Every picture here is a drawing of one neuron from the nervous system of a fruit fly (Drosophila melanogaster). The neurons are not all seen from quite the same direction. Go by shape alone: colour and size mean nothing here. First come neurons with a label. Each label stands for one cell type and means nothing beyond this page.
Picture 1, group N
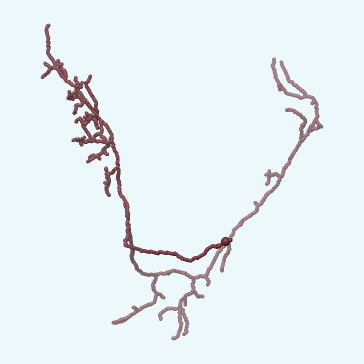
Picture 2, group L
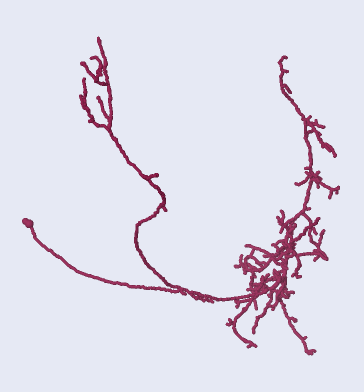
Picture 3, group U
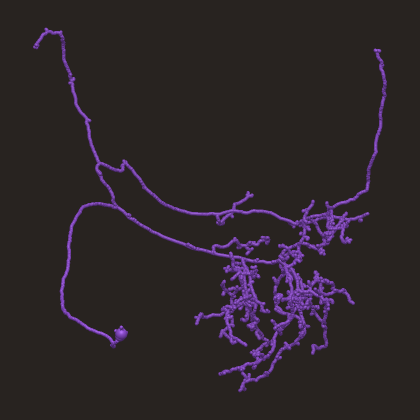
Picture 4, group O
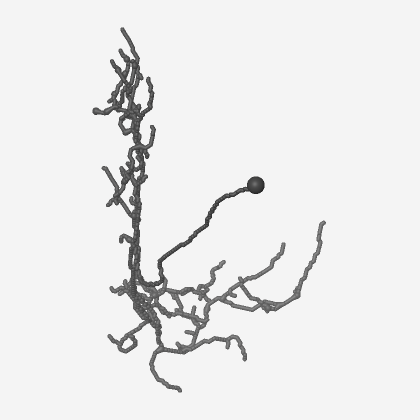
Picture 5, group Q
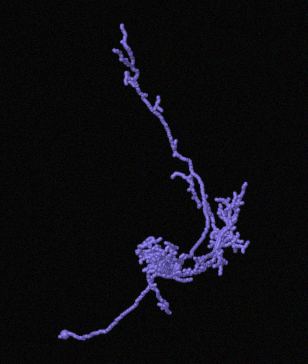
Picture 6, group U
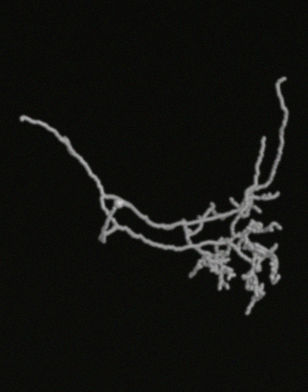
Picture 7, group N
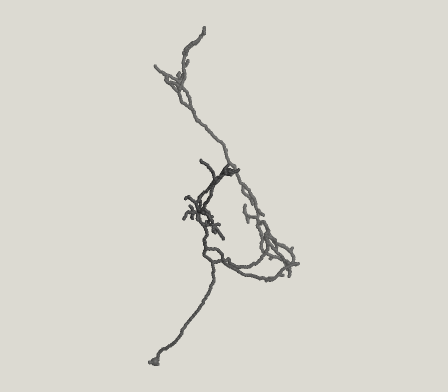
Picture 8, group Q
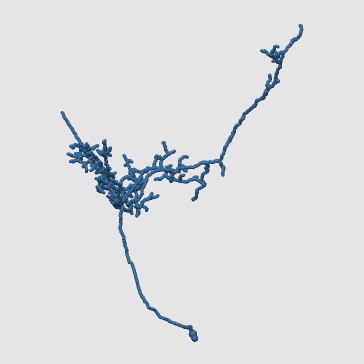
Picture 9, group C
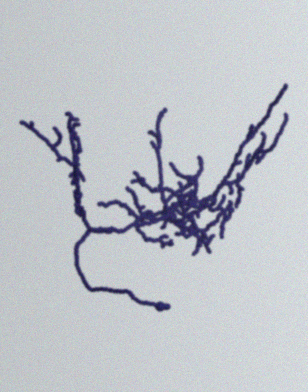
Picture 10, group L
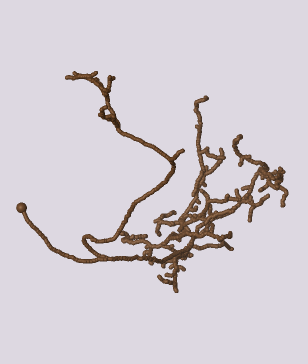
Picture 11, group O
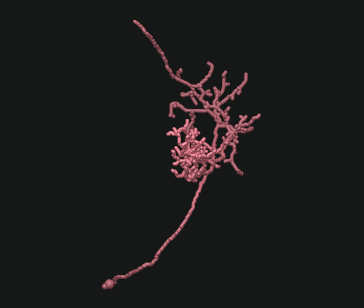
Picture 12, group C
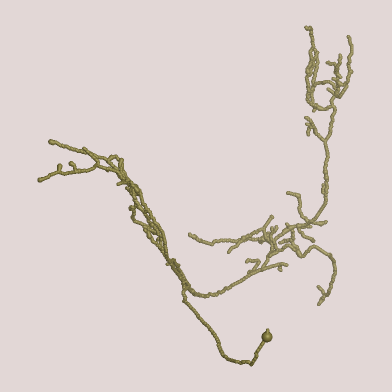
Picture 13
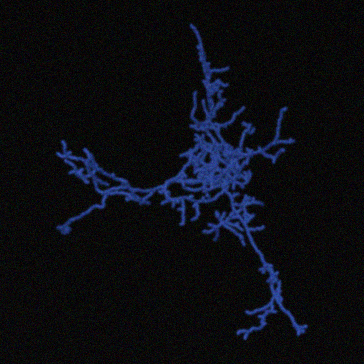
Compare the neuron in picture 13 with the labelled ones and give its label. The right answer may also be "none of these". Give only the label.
none of these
